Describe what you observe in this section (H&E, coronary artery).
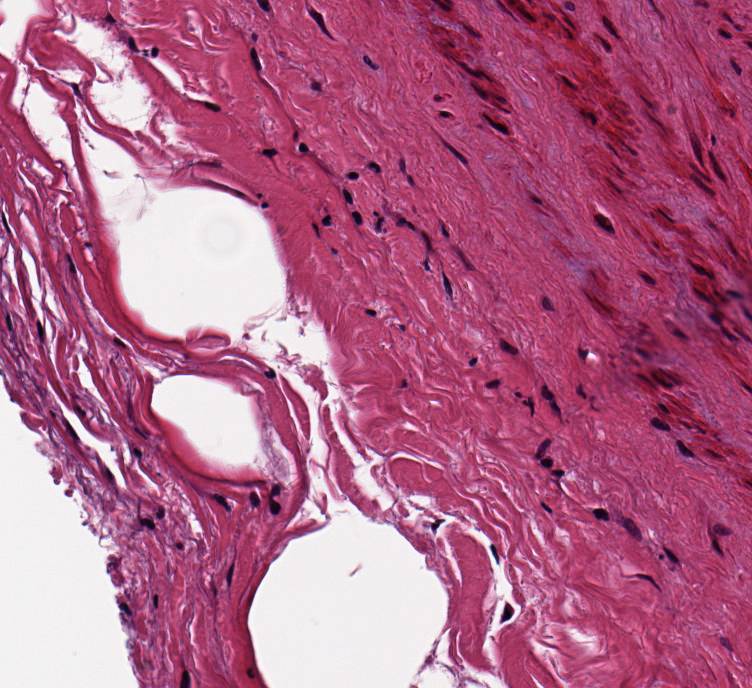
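Take a look across most of the field: dense, wavy, pink-red fibrous tissue, with few cells. Those scattered nuclei are small and dark, and most are elongated or spindle-shaped. Now glance at the upper right corner, where the tissue turns a deeper red and forms streak-like bundles holding elongated nuclei. Finally, along the far left edge, the tissue frays into looser, separated strands beside empty white background.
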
